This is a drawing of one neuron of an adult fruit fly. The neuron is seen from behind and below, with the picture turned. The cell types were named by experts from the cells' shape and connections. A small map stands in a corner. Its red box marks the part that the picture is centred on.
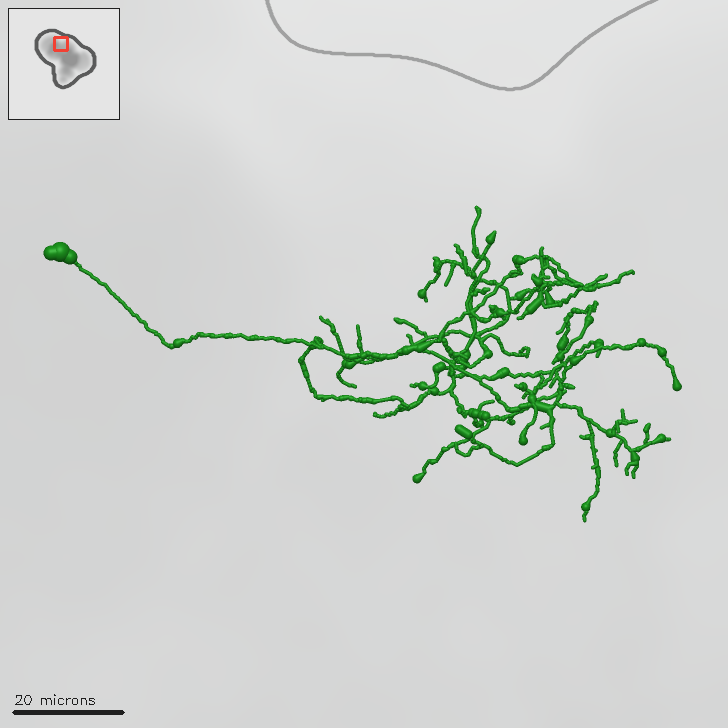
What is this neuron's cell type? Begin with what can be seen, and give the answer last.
By the scale bar it is about 120 microns wide in this view. Dozens of branch ends can be seen. This is a central-brain intrinsic neuron. It is of cell type lLN13.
